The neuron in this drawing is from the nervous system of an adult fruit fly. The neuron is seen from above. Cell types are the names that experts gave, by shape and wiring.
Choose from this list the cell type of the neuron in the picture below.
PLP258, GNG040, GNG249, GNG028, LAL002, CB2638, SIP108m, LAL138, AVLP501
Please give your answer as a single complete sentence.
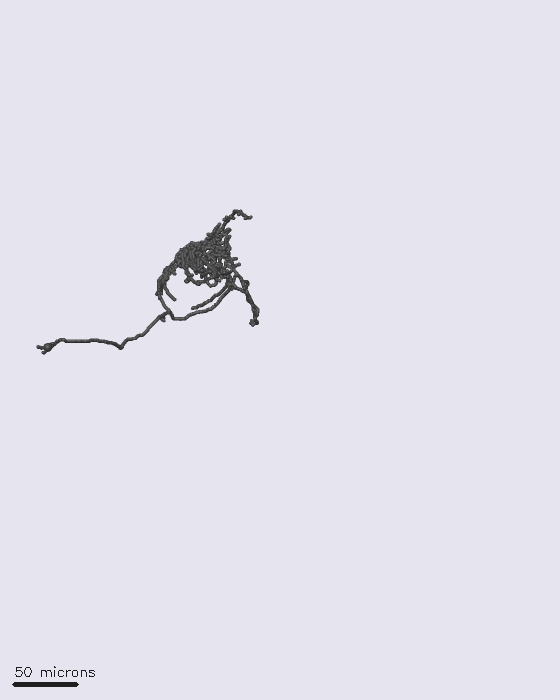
This neuron is recognized as the cell type LAL002.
